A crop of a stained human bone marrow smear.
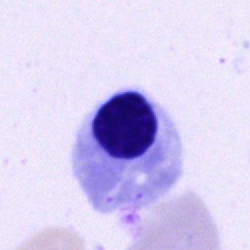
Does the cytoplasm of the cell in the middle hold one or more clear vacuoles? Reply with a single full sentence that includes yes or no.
Yes, one or more clear vacuoles can be seen in its cytoplasm.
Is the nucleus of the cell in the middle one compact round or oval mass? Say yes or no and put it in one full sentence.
Yes, in this cell the nucleus is one compact, round or oval mass.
